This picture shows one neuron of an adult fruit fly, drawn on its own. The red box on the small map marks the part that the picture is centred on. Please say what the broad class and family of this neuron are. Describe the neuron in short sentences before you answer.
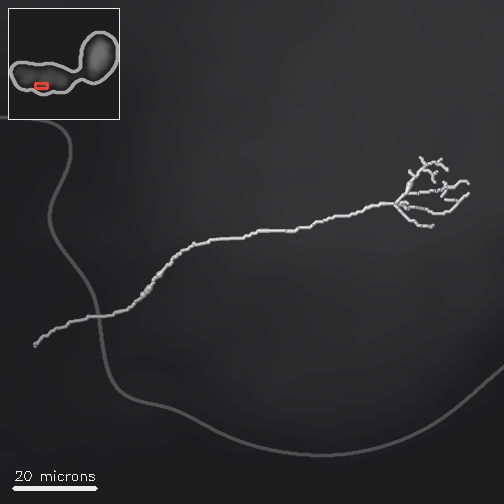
The drawing shows no cell body. From left to right in the picture it spans about 110 microns. It is a sensory neuron entering the nerve cord. The name of its family is class gustatory.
